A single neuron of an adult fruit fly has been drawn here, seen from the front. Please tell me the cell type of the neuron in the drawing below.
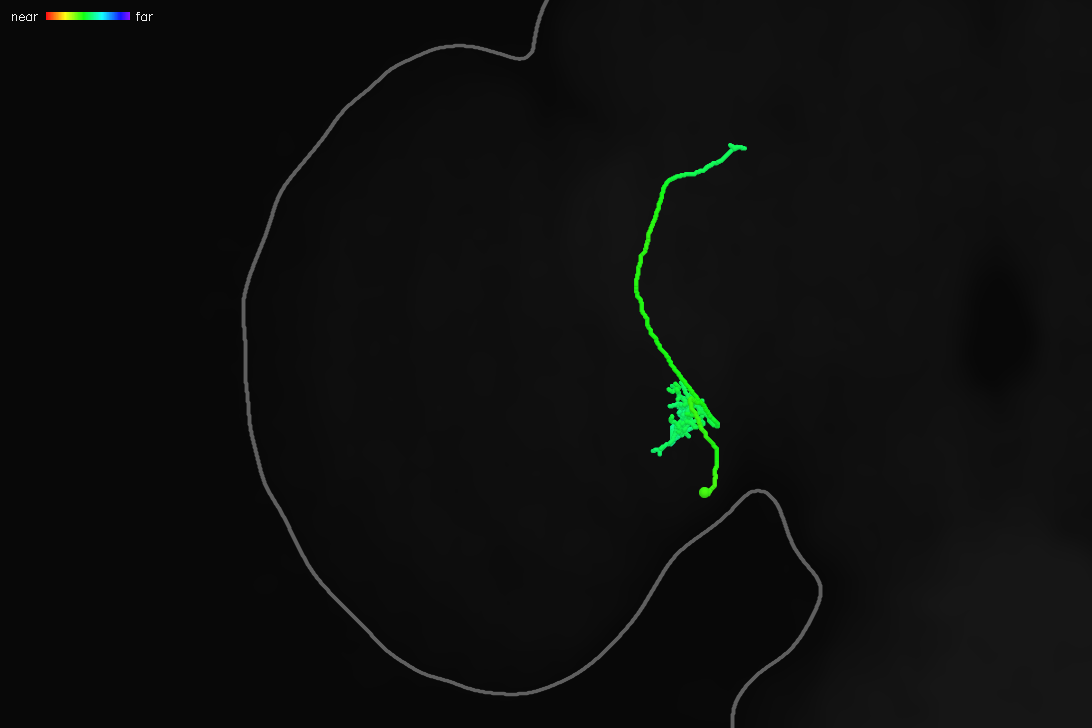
LoVP13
